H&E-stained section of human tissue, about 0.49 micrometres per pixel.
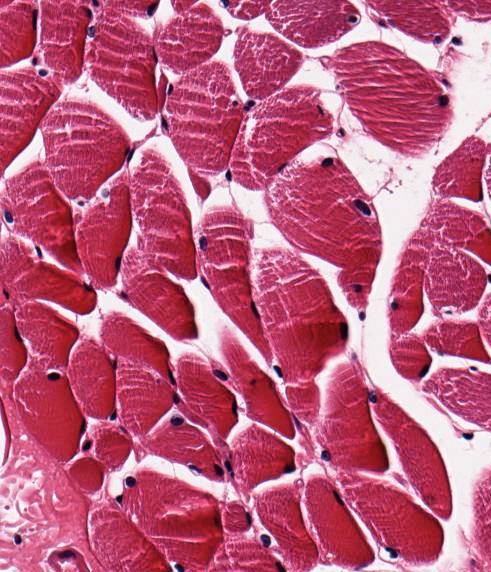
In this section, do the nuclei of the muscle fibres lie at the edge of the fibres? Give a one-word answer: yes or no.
Yes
